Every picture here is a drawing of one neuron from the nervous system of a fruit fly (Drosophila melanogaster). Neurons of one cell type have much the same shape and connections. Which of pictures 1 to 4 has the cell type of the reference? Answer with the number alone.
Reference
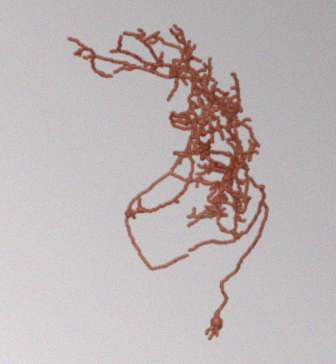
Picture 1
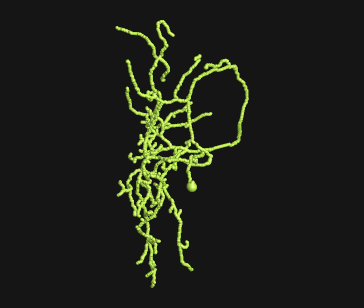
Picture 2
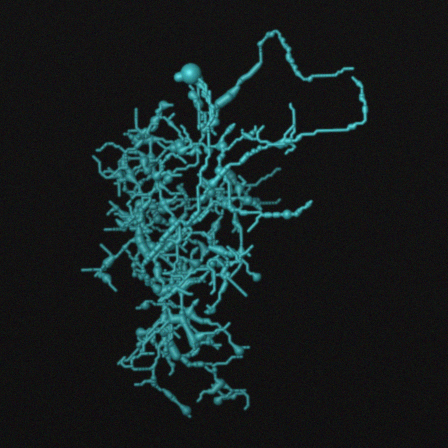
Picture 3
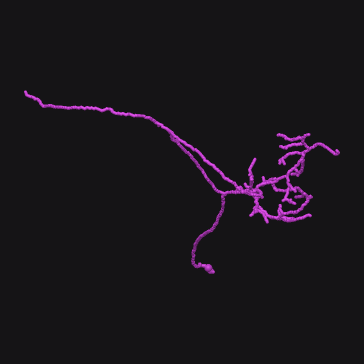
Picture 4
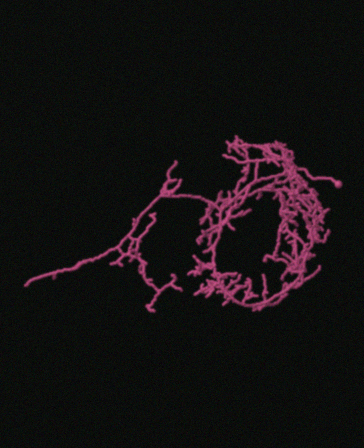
2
